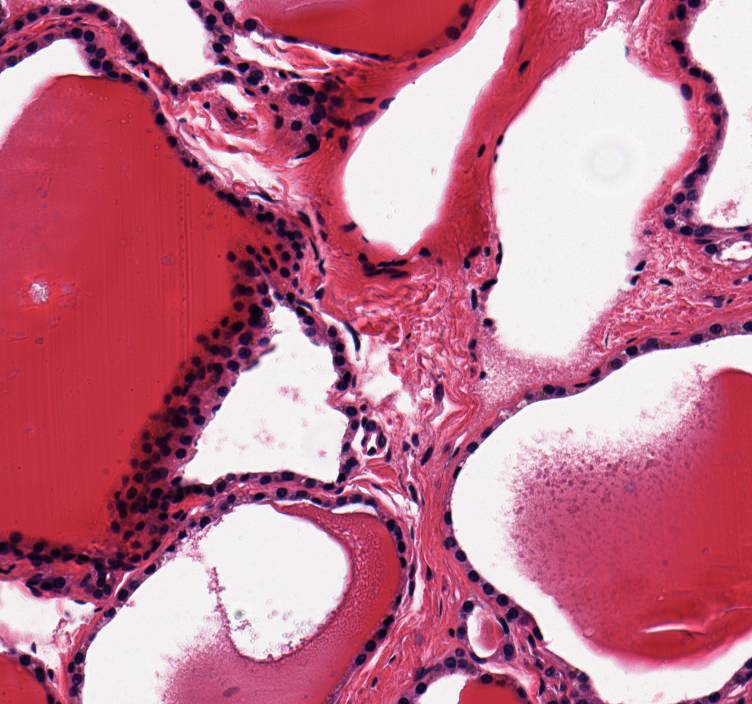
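Thyroid: large, irregular follicles fill the field, separated by narrow bands of pink fibrous stroma. Along the right border of the large follicle at left, the lining nuclei are more crowded than in linings elsewhere. Centrally, the stroma consists of wavy pink collagen fibres with scattered spindle-shaped nuclei. No fat cells are present anywhere in the field.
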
